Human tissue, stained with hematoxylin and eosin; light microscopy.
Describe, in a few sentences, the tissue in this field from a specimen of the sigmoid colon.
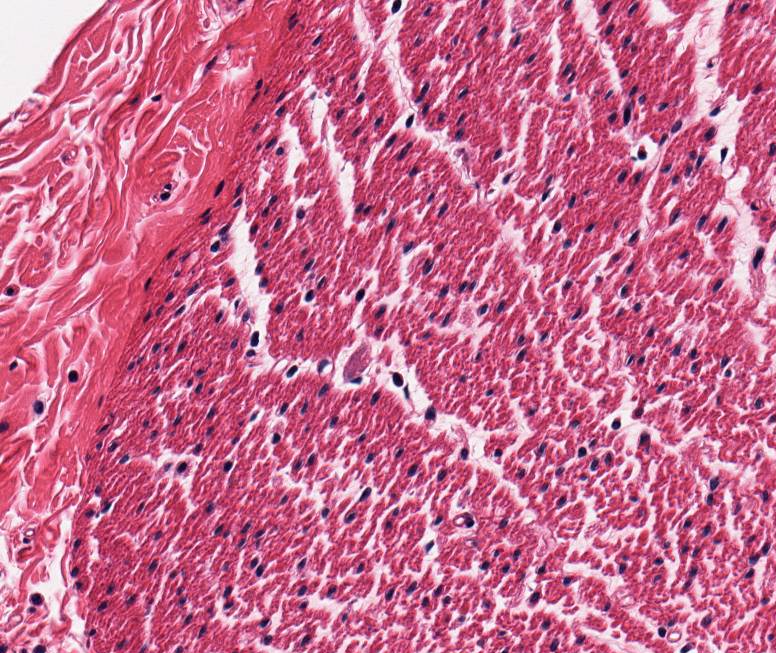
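Upper left corner: a band of dense connective tissue, made of wavy pink collagen bundles with few nuclei. Rest of field: muscle. Fibres grouped into bundles, separated by narrow pale clefts. Small dark oval nuclei scattered evenly throughout the muscle.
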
